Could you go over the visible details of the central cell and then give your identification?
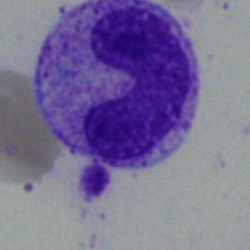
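Its nucleus sits over toward the right of the cell and is deeply indented on its left side, which gives it a kidney shape. The chromatin is condensed and dark purple, and the cytoplasm around it is a pale pinkish-lilac. So this one is a band neutrophil.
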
